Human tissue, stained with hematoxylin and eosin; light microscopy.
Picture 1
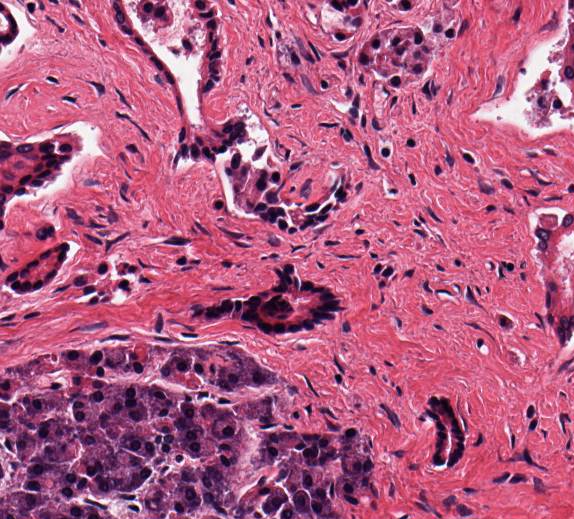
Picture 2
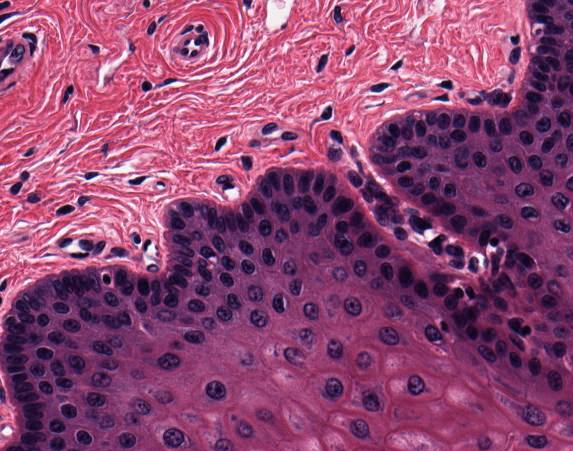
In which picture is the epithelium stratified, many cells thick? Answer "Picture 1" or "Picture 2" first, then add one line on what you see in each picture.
Picture 2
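In picture 1: The glands are lined by a single layer of cells with dark, crowded nuclei.
In picture 2: The epithelium is stratified, with many layers of cells stacked above the base.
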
